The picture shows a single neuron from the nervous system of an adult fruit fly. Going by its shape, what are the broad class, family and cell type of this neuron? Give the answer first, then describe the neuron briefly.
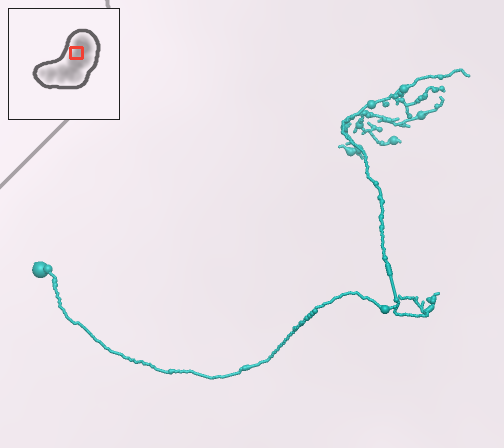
This is a central-brain intrinsic neuron. The name of its family is class CX. It is of cell type vDeltaA_b. The cell body is on the left of the picture. In this view it is wider than it is tall.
